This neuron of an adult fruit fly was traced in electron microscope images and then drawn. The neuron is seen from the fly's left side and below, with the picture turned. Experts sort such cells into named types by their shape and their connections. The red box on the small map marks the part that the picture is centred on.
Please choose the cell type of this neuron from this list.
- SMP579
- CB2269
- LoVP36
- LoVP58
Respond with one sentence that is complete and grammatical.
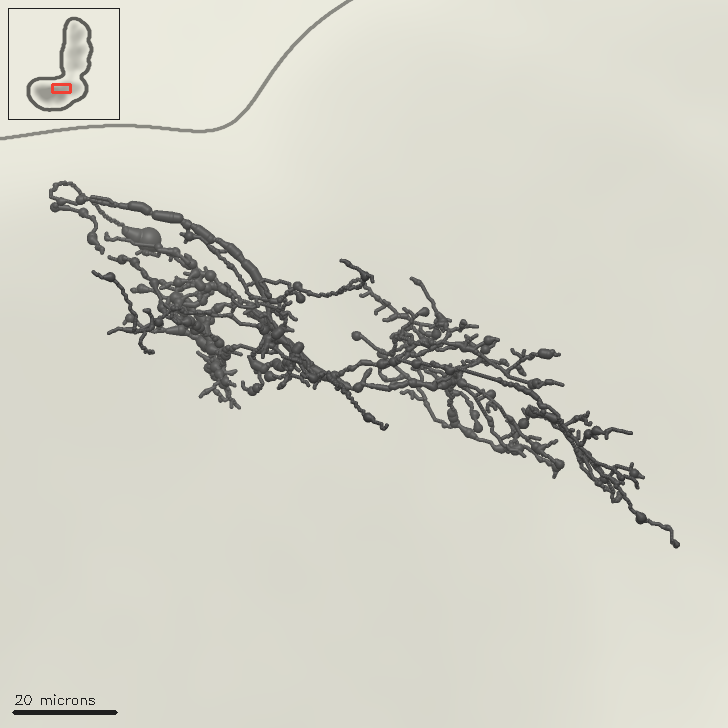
By type, the neuron is LoVP36.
